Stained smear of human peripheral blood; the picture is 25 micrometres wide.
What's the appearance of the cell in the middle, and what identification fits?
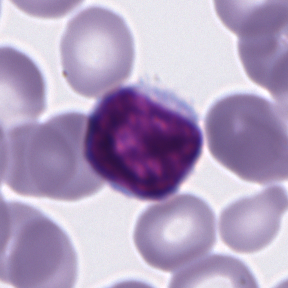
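You'll notice the outline is roughly square with rounded corners, and fine hair-like projections fringe its upper edge. Its nucleus stains deep purple with paler pinkish patches, and there are no granules to be seen in the cytoplasm. It's a typical lymphocyte.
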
